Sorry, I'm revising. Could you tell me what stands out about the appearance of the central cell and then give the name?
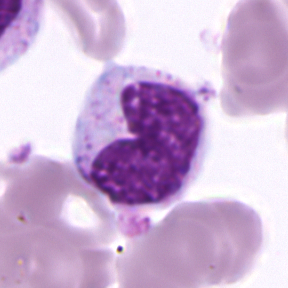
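Bean-shaped nucleus, its notch opening toward the left side of the cell. The nucleus sits toward the right, so a wider band of cytoplasm remains on the left. Fine pinkish-purple granules are scattered through the cytoplasm. The outline is roughly round and smooth, without hair-like projections. Name: metamyelocyte.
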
